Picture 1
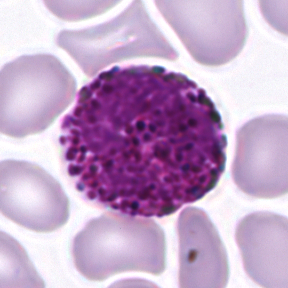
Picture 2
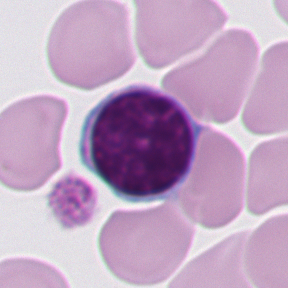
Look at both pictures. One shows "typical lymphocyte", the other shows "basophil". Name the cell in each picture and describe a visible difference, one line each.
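Picture 1 is a basophil. The cell is crowded with coarse, dark purple granules.
Picture 2 is a typical lymphocyte. The cytoplasm shows no granules.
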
